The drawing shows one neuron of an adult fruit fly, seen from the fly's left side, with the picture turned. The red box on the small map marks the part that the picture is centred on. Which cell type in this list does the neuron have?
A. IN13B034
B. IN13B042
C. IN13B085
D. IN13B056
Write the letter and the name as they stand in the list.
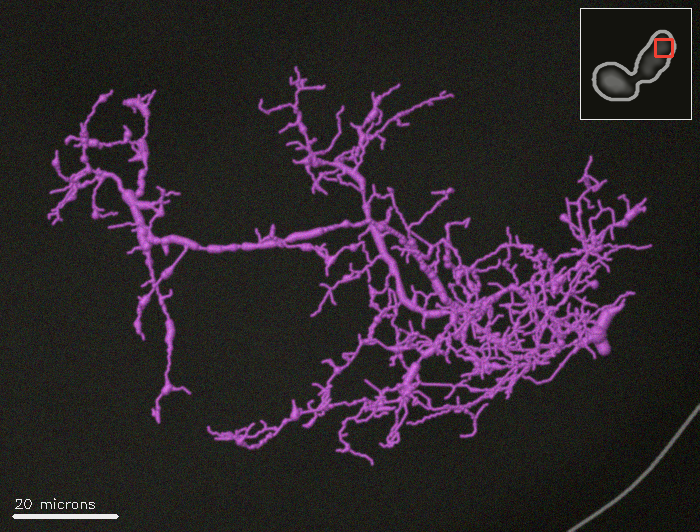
A. IN13B034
